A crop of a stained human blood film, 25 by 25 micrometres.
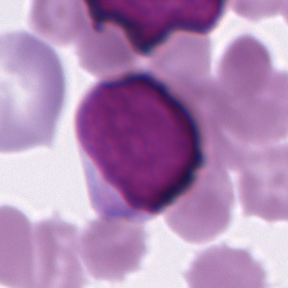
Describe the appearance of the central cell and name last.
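Mostly nucleus here: it fills most of the cell, and its edge runs slightly uneven along the right side. What cytoplasm you can see is pale blue, with no granules visible. That's a myeloblast.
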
